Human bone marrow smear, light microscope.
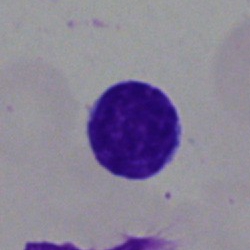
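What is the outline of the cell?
The outline is round.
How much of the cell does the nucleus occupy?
Nearly all of it; no distinct rim of cytoplasm can be seen around the nucleus.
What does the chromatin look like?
Dense and deep purple, with slightly paler mottled patches.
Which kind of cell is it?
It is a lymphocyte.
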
